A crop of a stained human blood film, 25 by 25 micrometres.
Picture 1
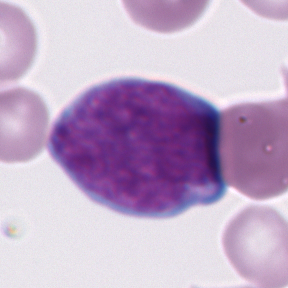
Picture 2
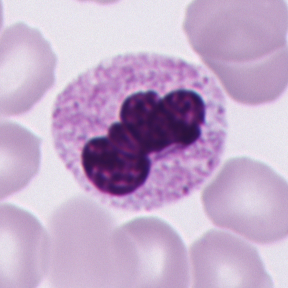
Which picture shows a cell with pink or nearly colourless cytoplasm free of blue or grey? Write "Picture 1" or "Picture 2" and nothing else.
Picture 2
